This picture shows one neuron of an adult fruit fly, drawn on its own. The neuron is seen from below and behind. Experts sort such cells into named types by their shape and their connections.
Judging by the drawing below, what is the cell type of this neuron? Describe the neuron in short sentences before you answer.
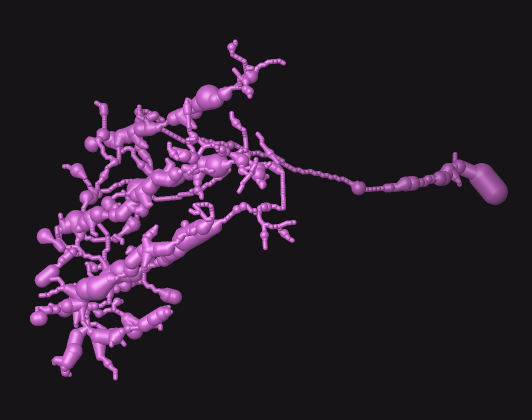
Its cell body lies on the right of the picture. Dozens of branch ends can be seen. Its broad class is optic-lobe intrinsic neuron. The cell type is Dm9.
